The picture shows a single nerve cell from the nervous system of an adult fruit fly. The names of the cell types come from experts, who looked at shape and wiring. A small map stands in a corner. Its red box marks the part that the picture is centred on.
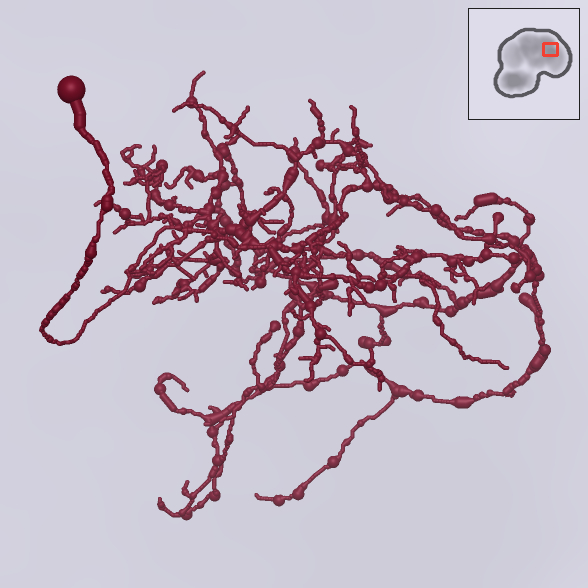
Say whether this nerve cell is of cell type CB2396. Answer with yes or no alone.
yes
